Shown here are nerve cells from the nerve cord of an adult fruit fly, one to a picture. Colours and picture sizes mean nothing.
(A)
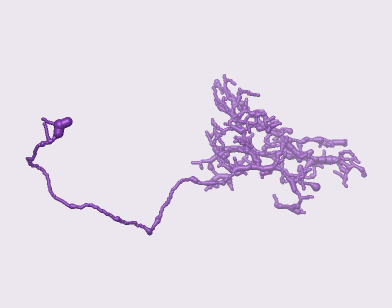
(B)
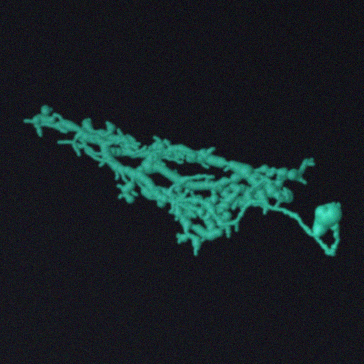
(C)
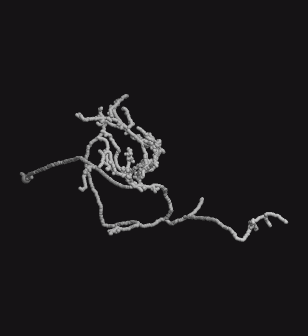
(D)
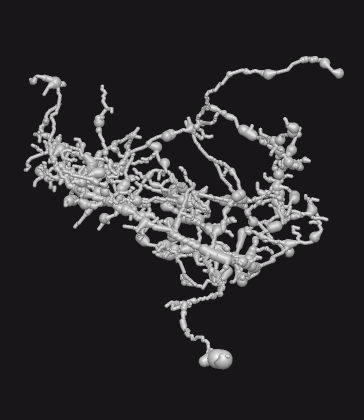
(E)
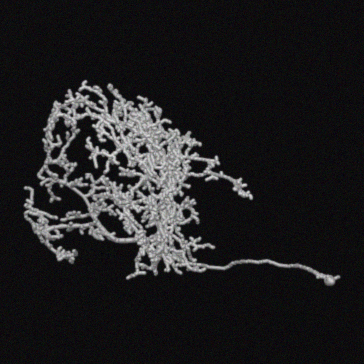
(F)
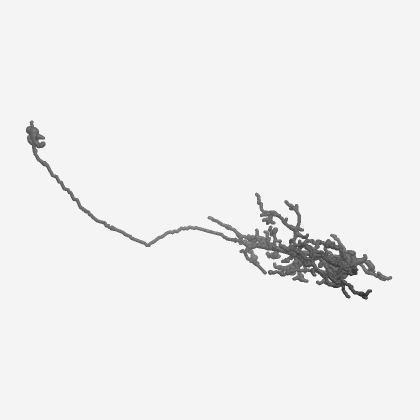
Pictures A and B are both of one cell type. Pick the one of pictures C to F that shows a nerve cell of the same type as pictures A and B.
F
